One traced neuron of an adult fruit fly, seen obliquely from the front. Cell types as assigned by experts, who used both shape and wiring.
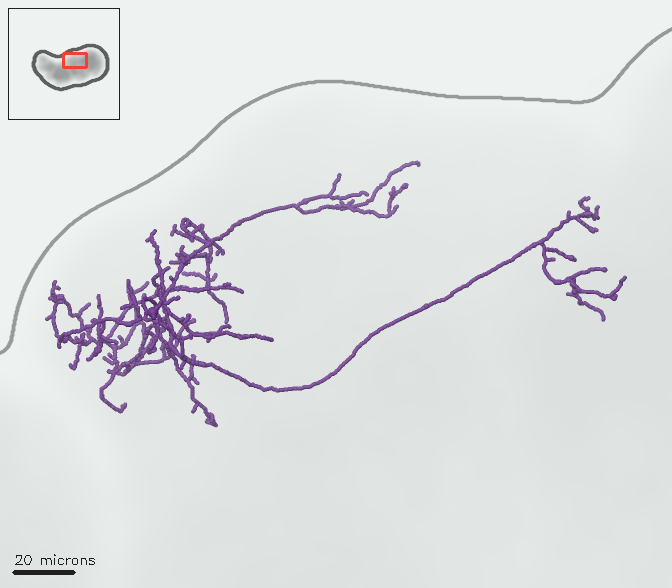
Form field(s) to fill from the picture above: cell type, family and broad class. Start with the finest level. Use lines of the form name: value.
cell type: CB4209
family: hemilineage LHl2_dorsal
broad class: central-brain intrinsic neuron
